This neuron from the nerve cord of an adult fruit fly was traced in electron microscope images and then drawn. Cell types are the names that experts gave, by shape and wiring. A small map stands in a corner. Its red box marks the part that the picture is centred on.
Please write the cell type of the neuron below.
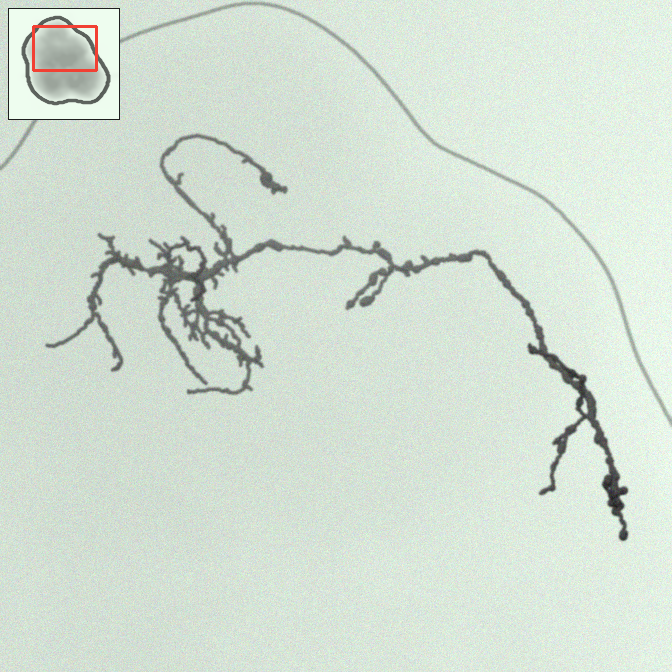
IN19B091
